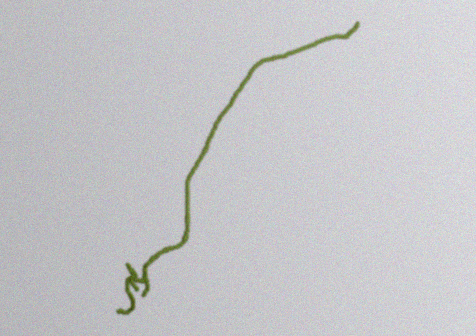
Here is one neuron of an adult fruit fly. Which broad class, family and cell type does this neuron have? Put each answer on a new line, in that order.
sensory neuron entering the nerve cord
class gustatory
WG1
